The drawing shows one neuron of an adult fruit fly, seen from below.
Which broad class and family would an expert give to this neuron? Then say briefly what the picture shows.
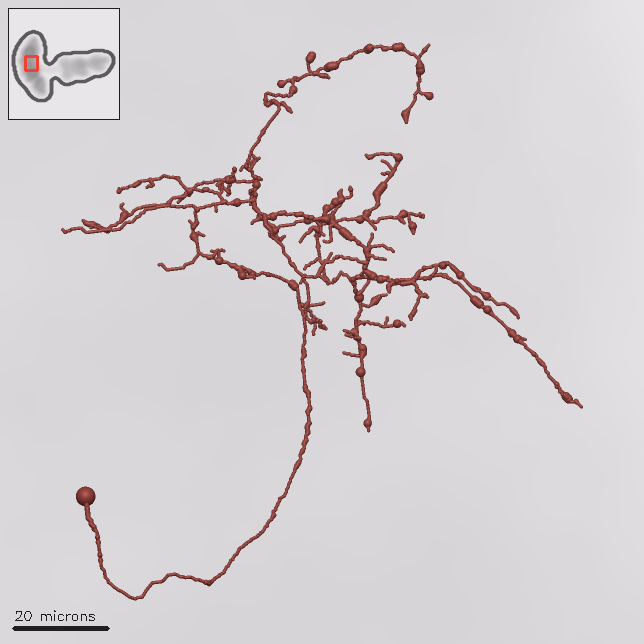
This is a central-brain intrinsic neuron. Its family is hemilineage MX3. It is in the brain and does not reach the nerve cord. From top to bottom in the picture it spans about 120 microns. Dozens of branch ends can be seen.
